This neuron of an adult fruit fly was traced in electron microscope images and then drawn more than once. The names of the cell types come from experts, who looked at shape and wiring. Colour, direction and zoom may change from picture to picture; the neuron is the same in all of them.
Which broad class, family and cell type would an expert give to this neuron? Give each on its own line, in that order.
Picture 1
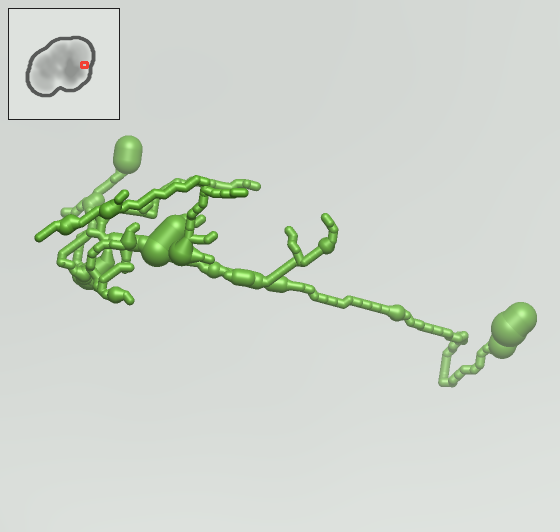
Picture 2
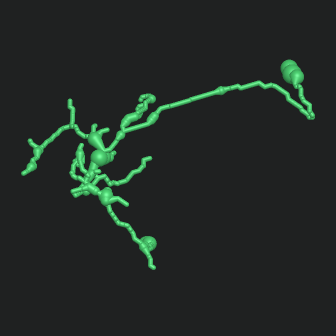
optic-lobe intrinsic neuron
Cm
Cm2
